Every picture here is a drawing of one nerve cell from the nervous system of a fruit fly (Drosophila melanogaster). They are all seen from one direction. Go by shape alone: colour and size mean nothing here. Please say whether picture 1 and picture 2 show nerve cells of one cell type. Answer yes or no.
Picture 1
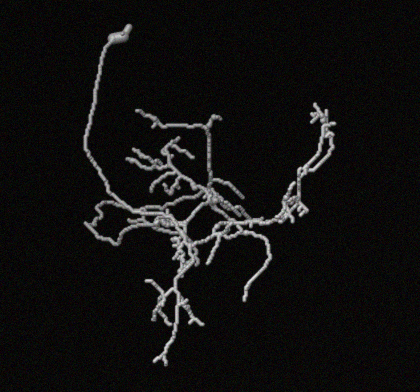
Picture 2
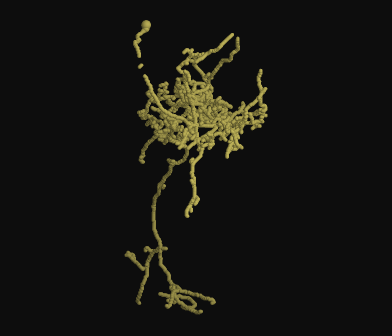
no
